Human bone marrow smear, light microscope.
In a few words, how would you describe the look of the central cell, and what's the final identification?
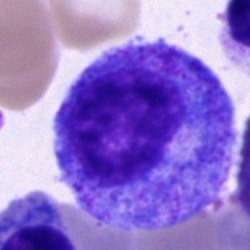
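Off-centre toward the upper left of the cell lies the nucleus. Cytoplasm is broadest on the lower right side of the nucleus, with many purple-red granules scattered through it. Immediately to the right of the nucleus is a paler area of cytoplasm. The cell is a promyelocyte.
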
